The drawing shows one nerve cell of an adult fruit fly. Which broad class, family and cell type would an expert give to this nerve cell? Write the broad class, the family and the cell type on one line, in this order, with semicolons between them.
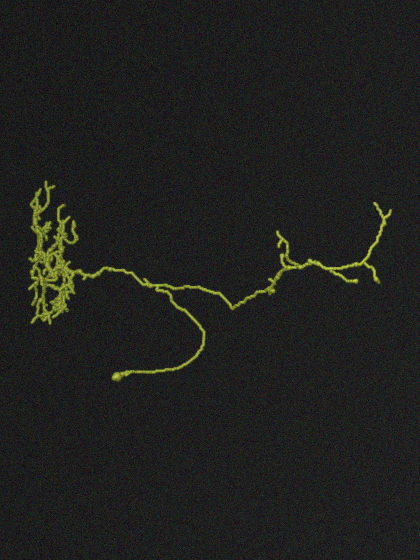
visual projection neuron; LC; LC31a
